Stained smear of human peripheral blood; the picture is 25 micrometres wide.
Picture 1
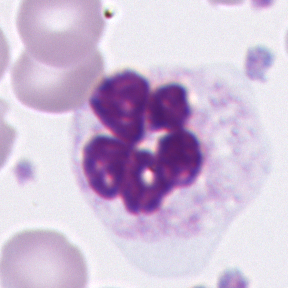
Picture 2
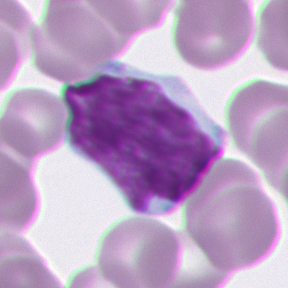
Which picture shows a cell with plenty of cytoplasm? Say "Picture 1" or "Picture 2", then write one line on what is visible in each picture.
Picture 1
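What picture 1 shows: The cytoplasm is abundant and pale pinkish-lilac.
What picture 2 shows: The nucleus is a single unlobed mass that fills most of the cell.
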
